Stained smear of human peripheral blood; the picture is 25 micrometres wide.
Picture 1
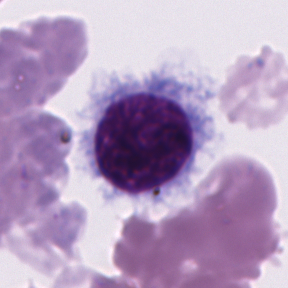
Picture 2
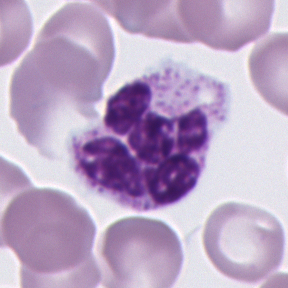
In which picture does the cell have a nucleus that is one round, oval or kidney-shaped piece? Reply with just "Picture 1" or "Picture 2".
Picture 1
